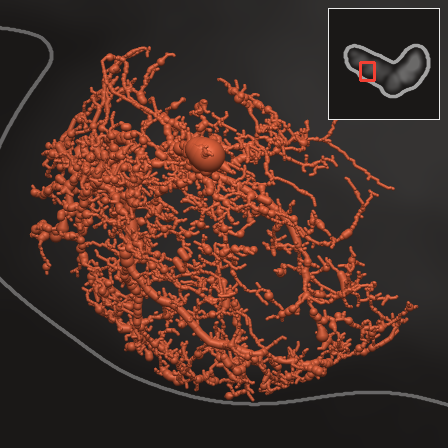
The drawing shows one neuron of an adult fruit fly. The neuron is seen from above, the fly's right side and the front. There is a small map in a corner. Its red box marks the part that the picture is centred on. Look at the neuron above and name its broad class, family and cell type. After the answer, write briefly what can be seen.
This is a nerve-cord intrinsic neuron. Its family is hemilineage 19A. The cell type is IN19A013. The picture shows more than a hundred branch ends. In this view it is about as wide as it is tall.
